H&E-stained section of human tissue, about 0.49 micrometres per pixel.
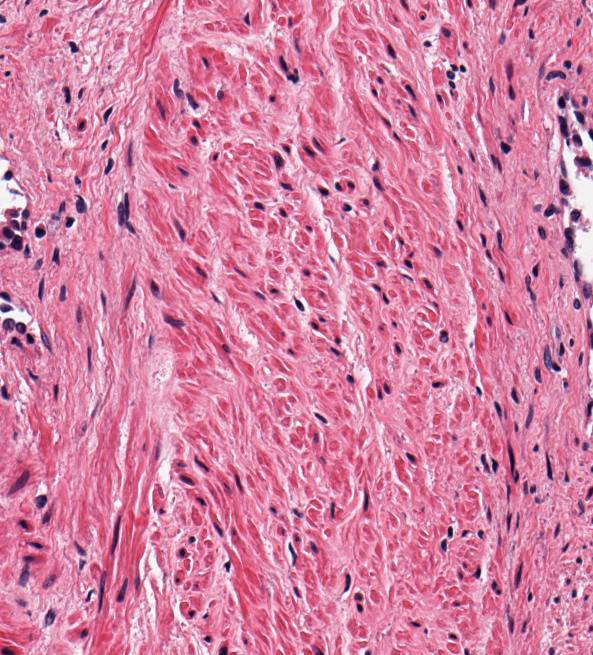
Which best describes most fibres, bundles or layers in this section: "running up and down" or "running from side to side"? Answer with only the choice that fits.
Running up and down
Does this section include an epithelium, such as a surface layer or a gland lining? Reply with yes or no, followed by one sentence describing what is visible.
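No. No epithelium or glands are present anywhere in the field.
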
